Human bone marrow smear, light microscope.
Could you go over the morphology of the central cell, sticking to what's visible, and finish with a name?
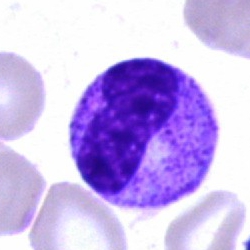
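Have a look at the nucleus first: its border is concave and indented, and the indentation faces the lower right. The nucleus fills the upper-left part of the cell, which leaves the cytoplasm to the lower right. Notice that the chromatin is dark purple and coarsely clumped, and that fine purple granules are scattered through the cytoplasm. This is a band neutrophil.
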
